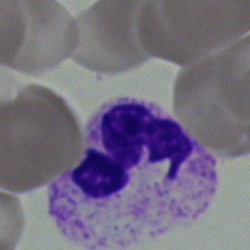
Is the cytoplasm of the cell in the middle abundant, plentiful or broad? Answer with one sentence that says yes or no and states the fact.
Yes, around the nucleus lies a broad area of cytoplasm.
